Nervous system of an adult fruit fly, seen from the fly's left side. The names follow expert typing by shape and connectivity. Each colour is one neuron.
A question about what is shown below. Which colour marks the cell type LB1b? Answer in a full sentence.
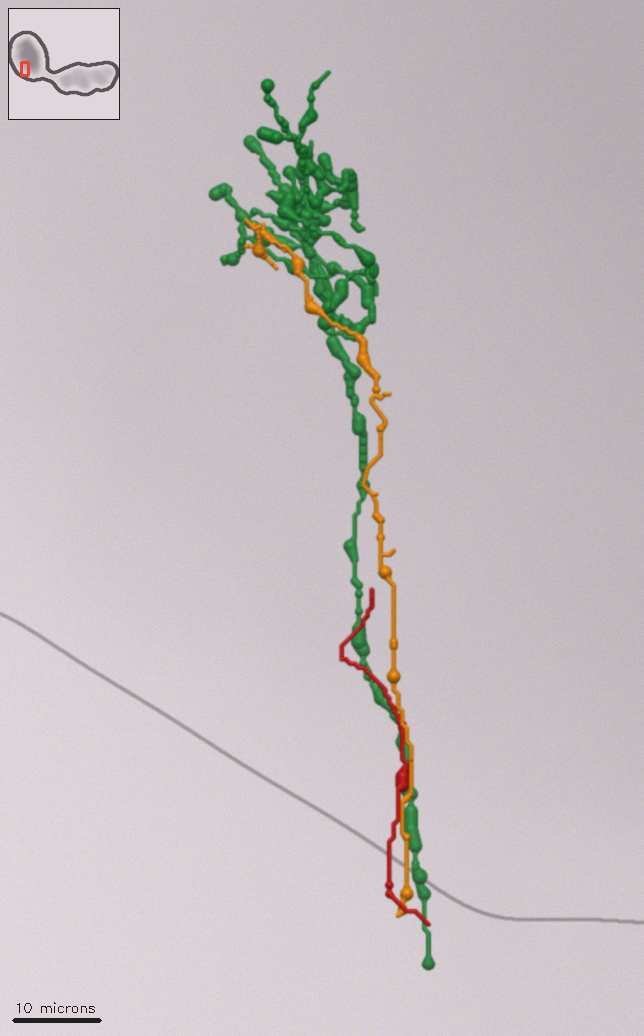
The colour is green.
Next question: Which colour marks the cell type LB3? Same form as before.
The colour is red.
